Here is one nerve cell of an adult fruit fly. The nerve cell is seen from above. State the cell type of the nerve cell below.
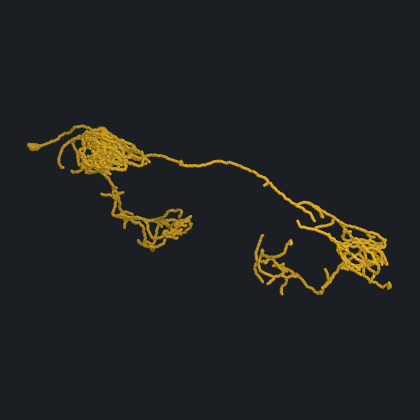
lLN8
